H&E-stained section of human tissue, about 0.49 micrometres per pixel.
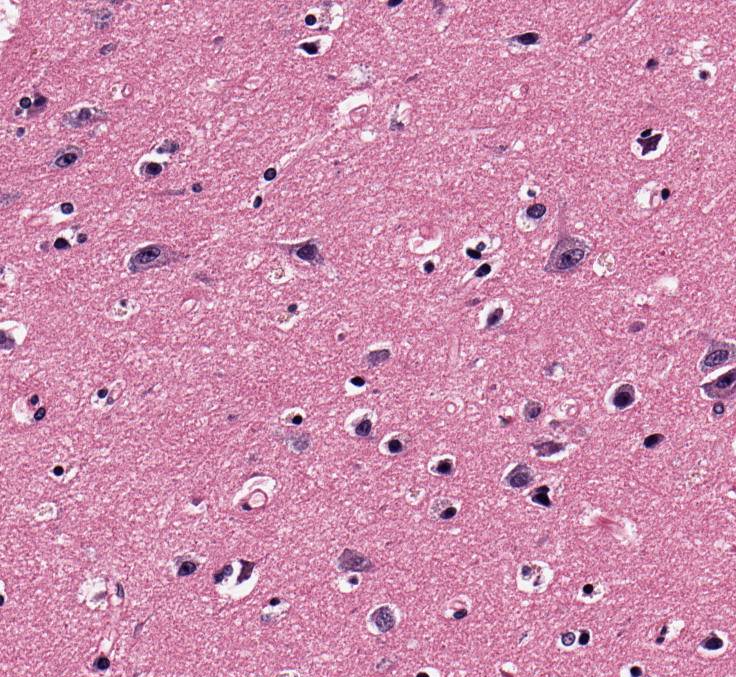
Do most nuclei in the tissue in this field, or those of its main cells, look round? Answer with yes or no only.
Yes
